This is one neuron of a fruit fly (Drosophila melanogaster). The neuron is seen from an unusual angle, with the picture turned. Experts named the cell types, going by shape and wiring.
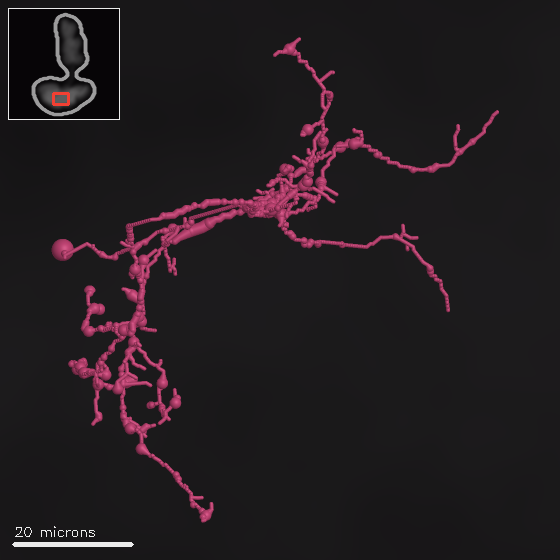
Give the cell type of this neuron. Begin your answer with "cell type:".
cell type: CB3541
